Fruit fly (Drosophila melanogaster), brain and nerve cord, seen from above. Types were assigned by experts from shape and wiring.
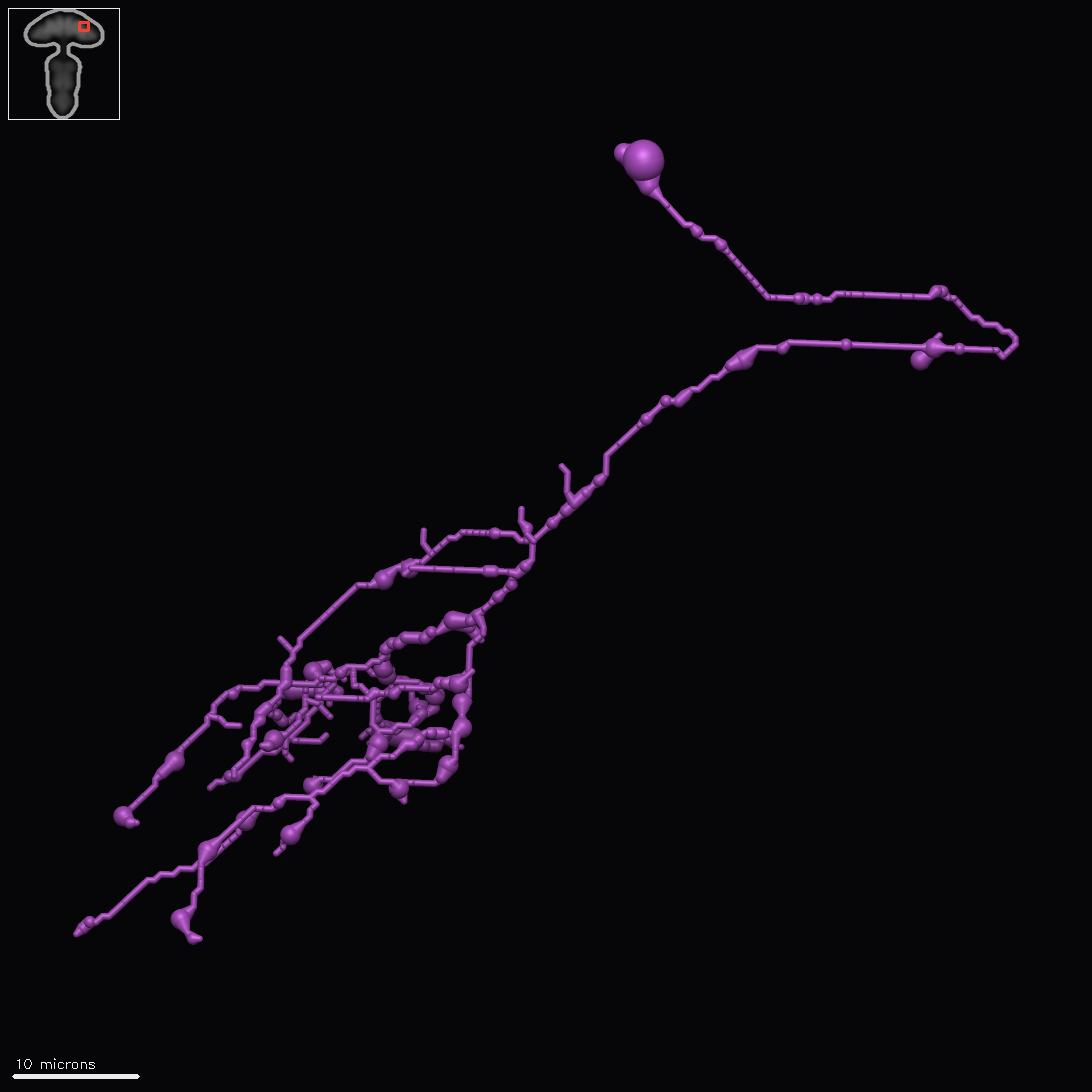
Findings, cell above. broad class: optic-lobe intrinsic neuron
